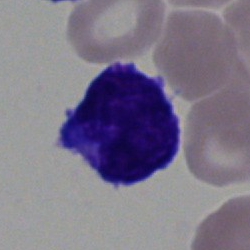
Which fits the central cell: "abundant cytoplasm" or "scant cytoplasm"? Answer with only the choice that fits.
Scant cytoplasm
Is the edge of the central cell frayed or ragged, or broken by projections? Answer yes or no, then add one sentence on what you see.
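Yes. Small pointed projections stick out from the cell edge, most visibly on the left and upper margins.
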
